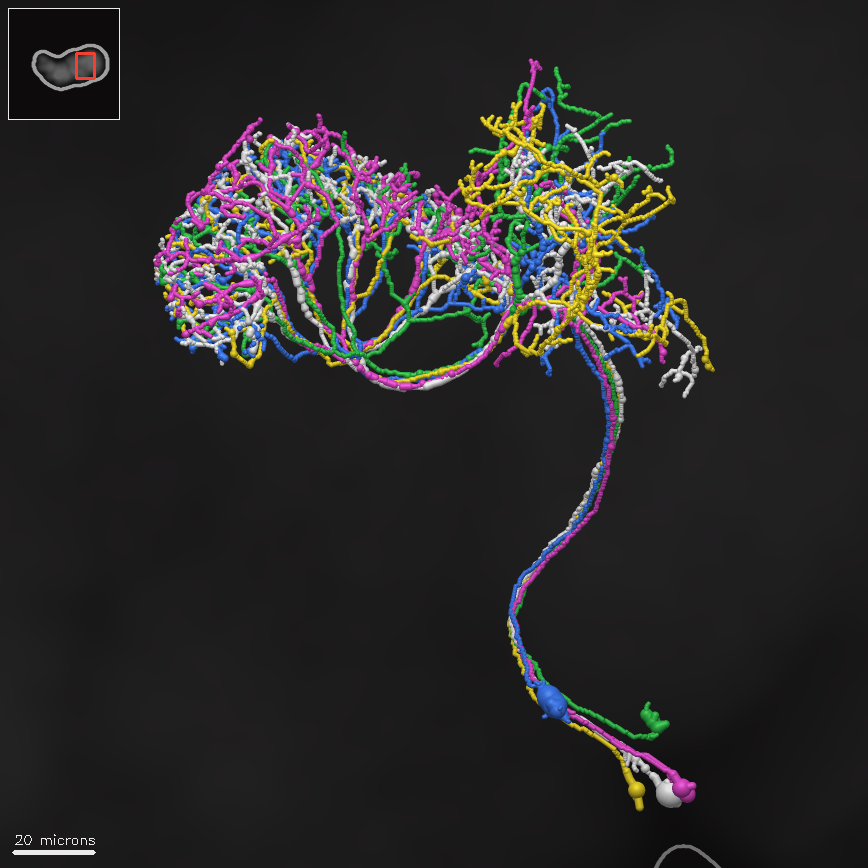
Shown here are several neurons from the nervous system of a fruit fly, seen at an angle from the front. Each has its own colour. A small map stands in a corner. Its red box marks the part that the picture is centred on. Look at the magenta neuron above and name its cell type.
FB6N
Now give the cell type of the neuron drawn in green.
FB5J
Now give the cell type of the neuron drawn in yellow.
FB5N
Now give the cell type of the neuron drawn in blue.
FB5K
